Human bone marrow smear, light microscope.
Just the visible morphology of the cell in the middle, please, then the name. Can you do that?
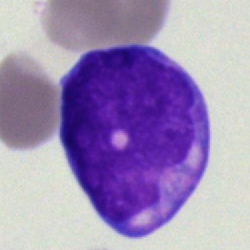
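The cell has a smooth outline, rounded to oval, with no projections from its surface. Its chromatin is finely stippled and spread fairly evenly through the nucleus. Close to the centre of the nucleus lies one small, pale, round nucleolus. At the lower right, the cytoplasm shows pale, clear areas. This is a blast.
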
